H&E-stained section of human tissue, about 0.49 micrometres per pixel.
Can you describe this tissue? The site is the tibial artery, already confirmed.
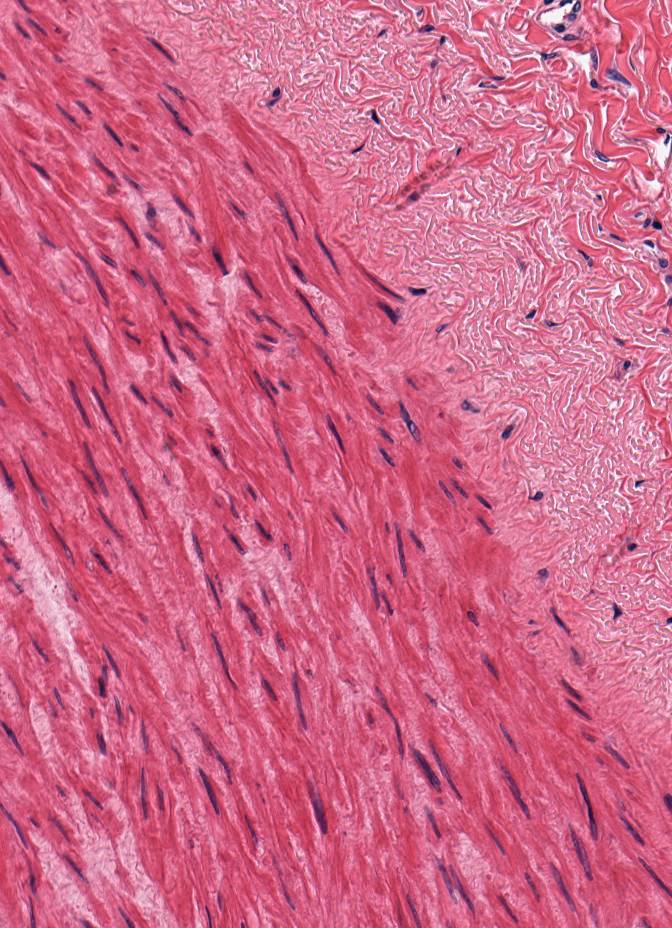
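Closely packed muscle fibres fill the left and lower field, and fibrous connective tissue occupies the upper right. The fibres run parallel to one another, steeply oblique from upper left toward lower right. Some muscle bundles are separated by pale, lightly stained spaces, most noticeably near the left edge. The upper-right connective tissue consists of pale pink wavy collagen fibres with sparse small dark nuclei.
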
